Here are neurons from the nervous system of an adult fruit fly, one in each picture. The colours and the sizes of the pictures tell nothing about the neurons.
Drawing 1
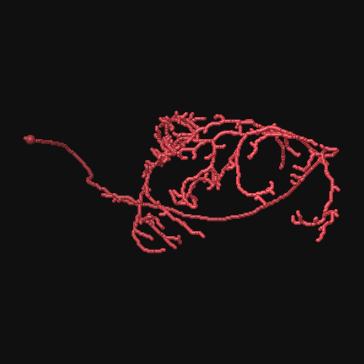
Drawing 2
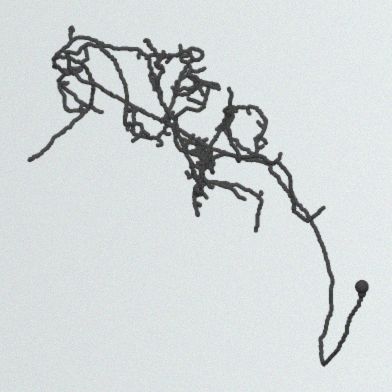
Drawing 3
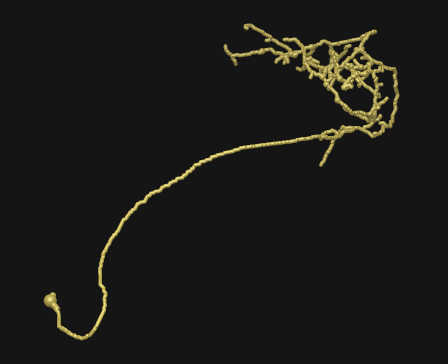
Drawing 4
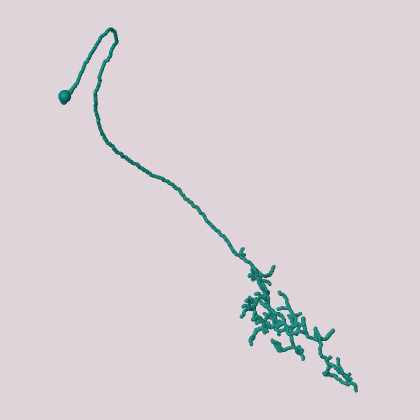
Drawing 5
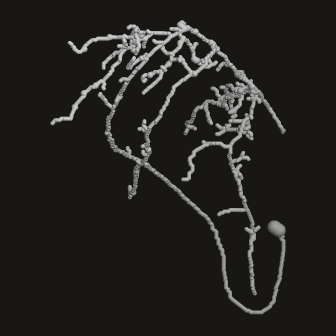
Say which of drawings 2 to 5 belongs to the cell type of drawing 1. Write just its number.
5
